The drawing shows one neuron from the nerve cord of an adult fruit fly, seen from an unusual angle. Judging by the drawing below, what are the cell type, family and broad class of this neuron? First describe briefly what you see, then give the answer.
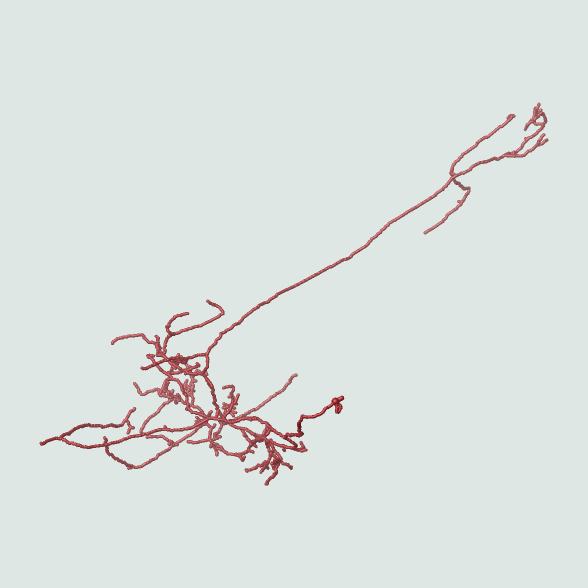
Dozens of branch ends can be seen. In this view it is wider than it is tall. It is of cell type IN17A094. Its family is hemilineage 17A. This is a nerve-cord intrinsic neuron.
